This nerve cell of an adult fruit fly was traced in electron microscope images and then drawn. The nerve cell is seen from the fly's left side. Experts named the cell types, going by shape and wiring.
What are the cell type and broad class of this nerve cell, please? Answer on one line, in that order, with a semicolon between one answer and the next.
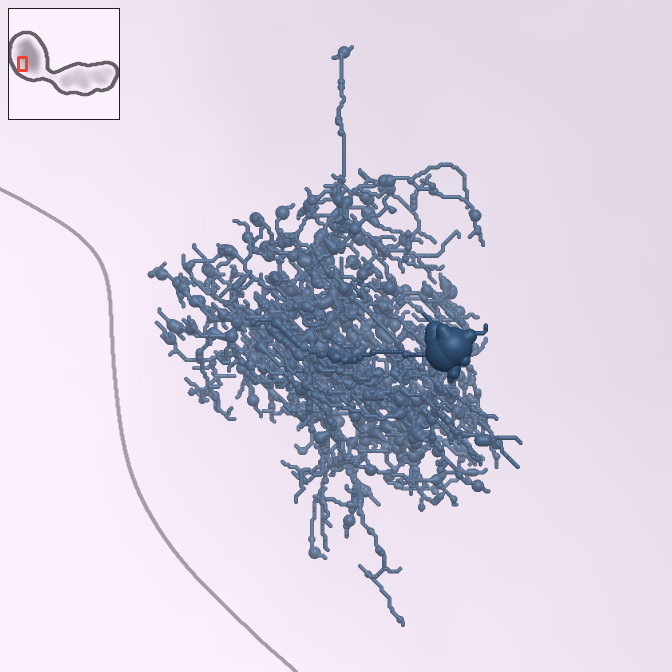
GNG097; central-brain intrinsic neuron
